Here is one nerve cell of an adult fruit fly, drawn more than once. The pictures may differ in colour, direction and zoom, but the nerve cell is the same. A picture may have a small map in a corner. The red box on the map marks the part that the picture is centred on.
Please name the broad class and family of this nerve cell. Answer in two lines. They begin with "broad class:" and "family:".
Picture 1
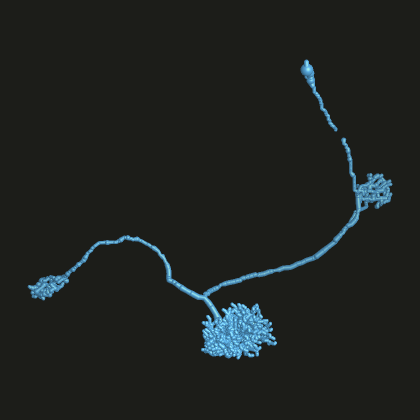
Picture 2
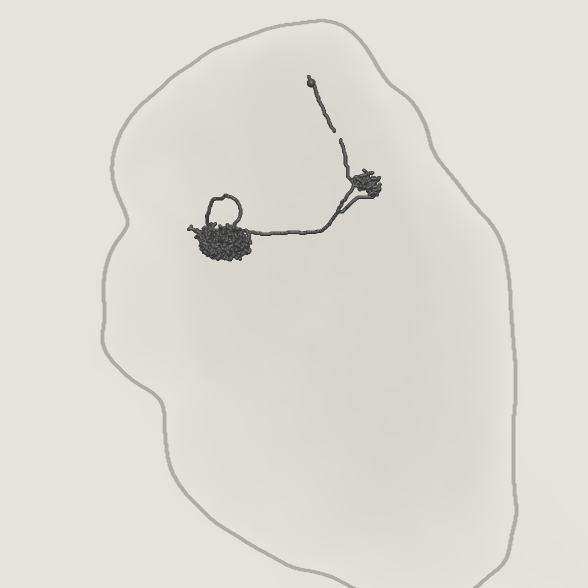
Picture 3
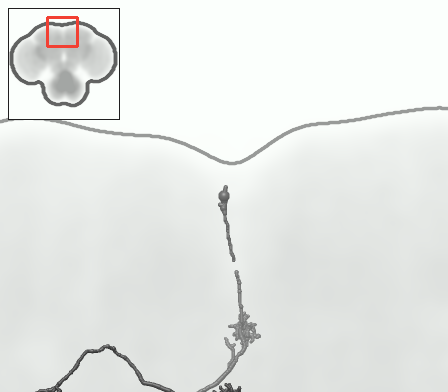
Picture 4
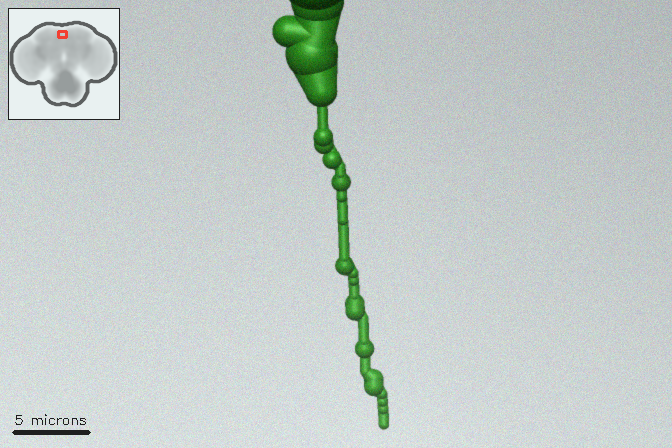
broad class: central-brain intrinsic neuron
family: class CX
